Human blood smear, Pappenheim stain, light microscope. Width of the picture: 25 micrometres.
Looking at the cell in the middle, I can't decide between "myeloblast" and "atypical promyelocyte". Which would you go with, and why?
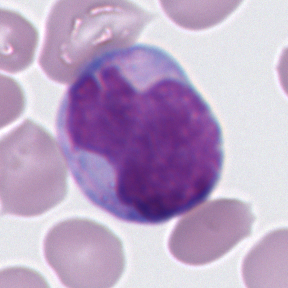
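It's an atypical promyelocyte rather than a myeloblast. The nucleus sits toward the right side of the cell and has deep notches along its upper edge. Its chromatin has a finely mottled texture, and the cytoplasm is pale grey-blue. The nucleus takes up about 70% of the cell's area.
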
